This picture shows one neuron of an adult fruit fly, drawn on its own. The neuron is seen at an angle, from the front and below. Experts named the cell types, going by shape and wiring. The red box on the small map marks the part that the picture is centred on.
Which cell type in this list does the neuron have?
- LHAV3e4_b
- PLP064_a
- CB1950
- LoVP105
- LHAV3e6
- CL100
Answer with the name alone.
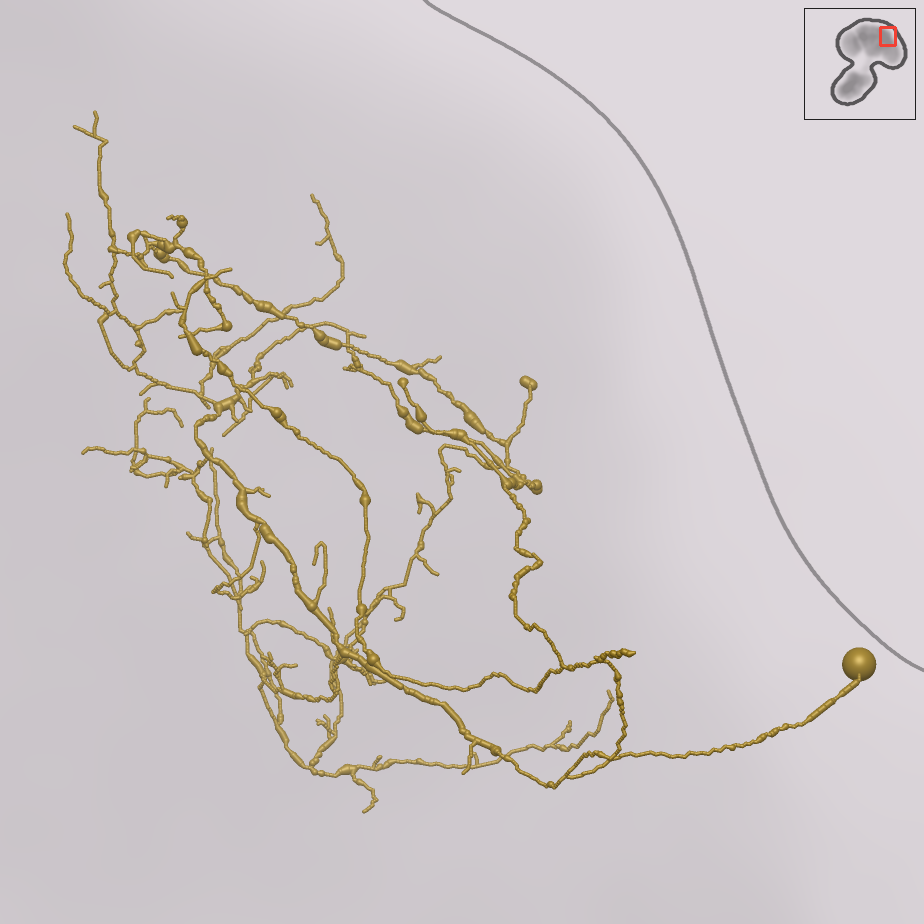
LHAV3e6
